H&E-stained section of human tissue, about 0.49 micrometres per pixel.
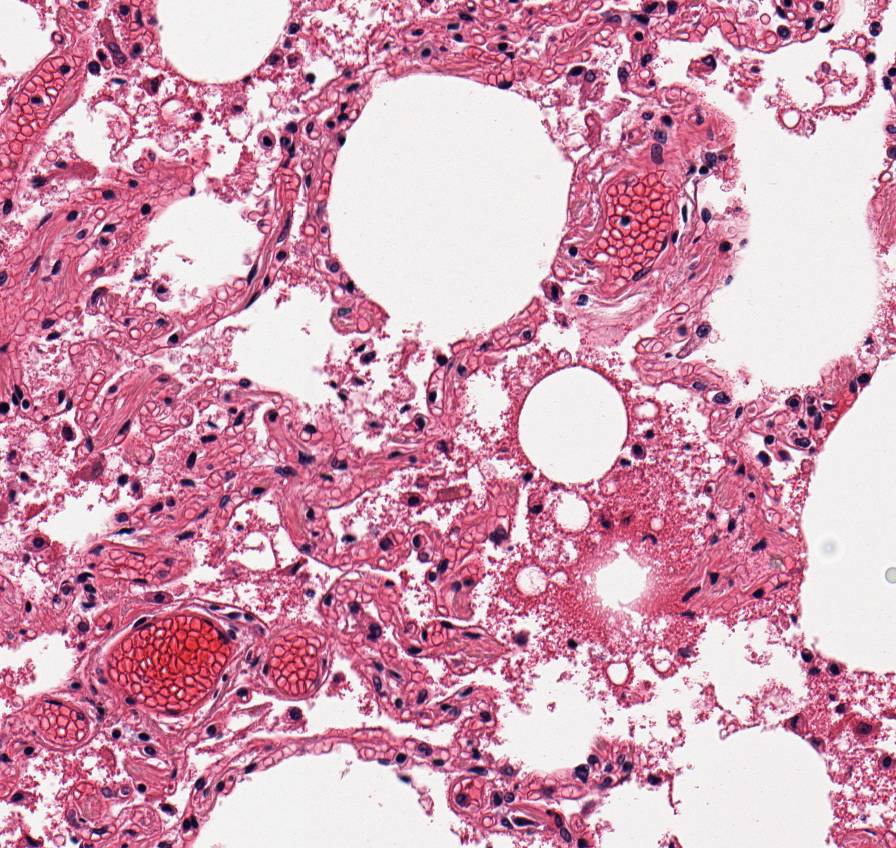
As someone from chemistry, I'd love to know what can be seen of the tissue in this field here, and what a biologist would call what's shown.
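Thin pink septa form a meshwork around many rounded empty spaces, largest at top centre and along the right edge. Lower left, a round vessel is tightly packed with red blood cells. Up and right of centre, another, with a pink fibrous wall, is filled with packed red blood cells. The septa look beaded and thickened from many small channels distended with red blood cells. This is lung.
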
